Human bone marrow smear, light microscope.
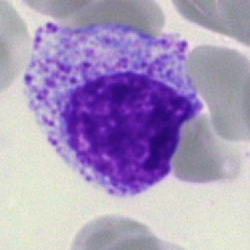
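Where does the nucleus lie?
Off-centre, toward the lower right of the cell.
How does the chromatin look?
Dark purple and coarsely clumped.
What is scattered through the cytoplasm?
Many discrete dark purple granules, set in pale blue-grey cytoplasm that is widest on the upper left side.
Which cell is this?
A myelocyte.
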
